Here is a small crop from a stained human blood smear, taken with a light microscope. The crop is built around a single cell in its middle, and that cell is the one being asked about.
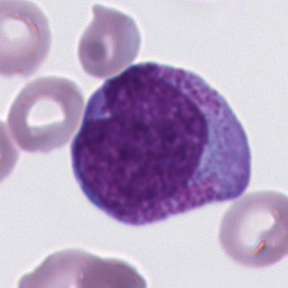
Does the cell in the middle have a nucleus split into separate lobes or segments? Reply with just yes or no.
No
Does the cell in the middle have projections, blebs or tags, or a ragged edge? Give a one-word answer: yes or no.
No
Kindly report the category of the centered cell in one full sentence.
In the center of this field lies an atypical promyelocyte.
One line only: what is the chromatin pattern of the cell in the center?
Answer: the chromatin is fine and has no coarse clumps.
